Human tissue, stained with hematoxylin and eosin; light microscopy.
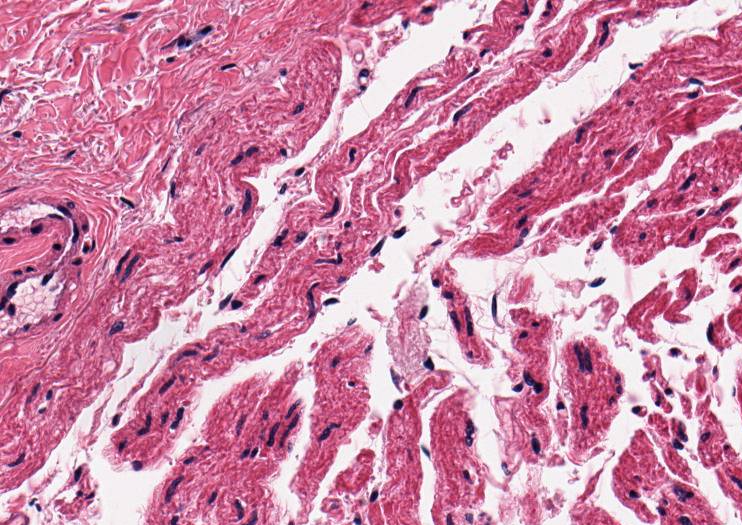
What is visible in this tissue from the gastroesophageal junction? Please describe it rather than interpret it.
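Paler pink, wavy collagenous connective tissue occupies the upper-left corner. Elsewhere are fibre bundles, their nuclei dark purple, elongated, parallel to the fibres. Along the lower edge, more crosswise-cut bundles form short, separate, irregular islands. At the mid-left edge, a small vessel's concentric wall layers ring a pale lumen.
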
